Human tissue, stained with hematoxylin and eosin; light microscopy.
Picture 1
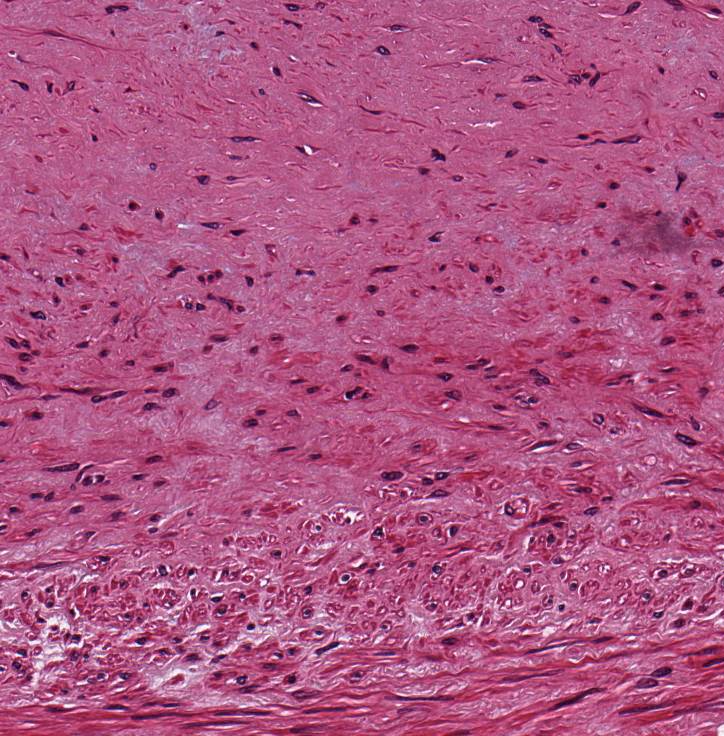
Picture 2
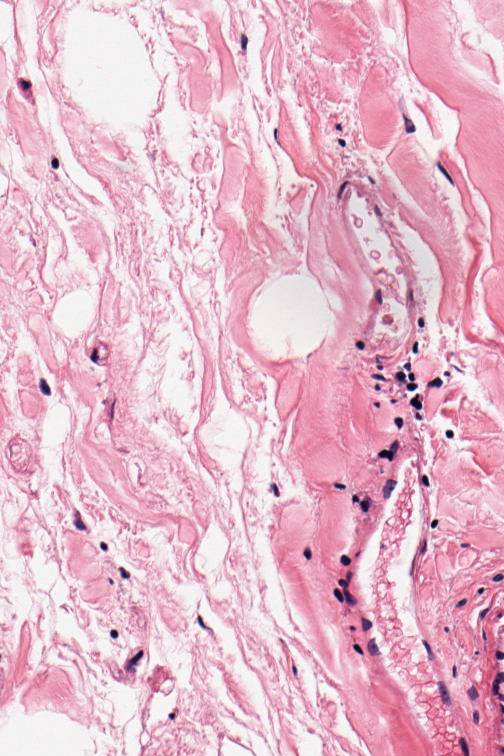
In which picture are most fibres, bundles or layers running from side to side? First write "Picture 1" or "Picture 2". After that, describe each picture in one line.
Picture 1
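What picture 1 shows: Most elongated nuclei and fibres in the upper zone run roughly horizontally across the field.
What picture 2 shows: The collagen bundles run mainly from top to bottom of the field.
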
